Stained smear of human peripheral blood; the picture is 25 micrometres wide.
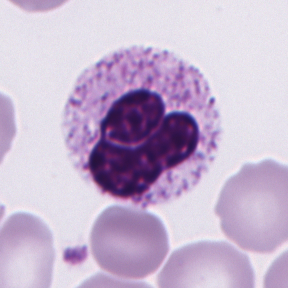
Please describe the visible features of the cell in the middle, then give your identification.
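This cell measures about 14 micrometres across. Its nucleus, about 10 micrometres across, lies toward the bottom of the cell and fills about 40% of the cell's area. The chromatin is dark purple and condensed. Purple-violet granules are scattered throughout the cytoplasm all around the nucleus, against a pale pink background. The cell is a segmented neutrophil.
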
